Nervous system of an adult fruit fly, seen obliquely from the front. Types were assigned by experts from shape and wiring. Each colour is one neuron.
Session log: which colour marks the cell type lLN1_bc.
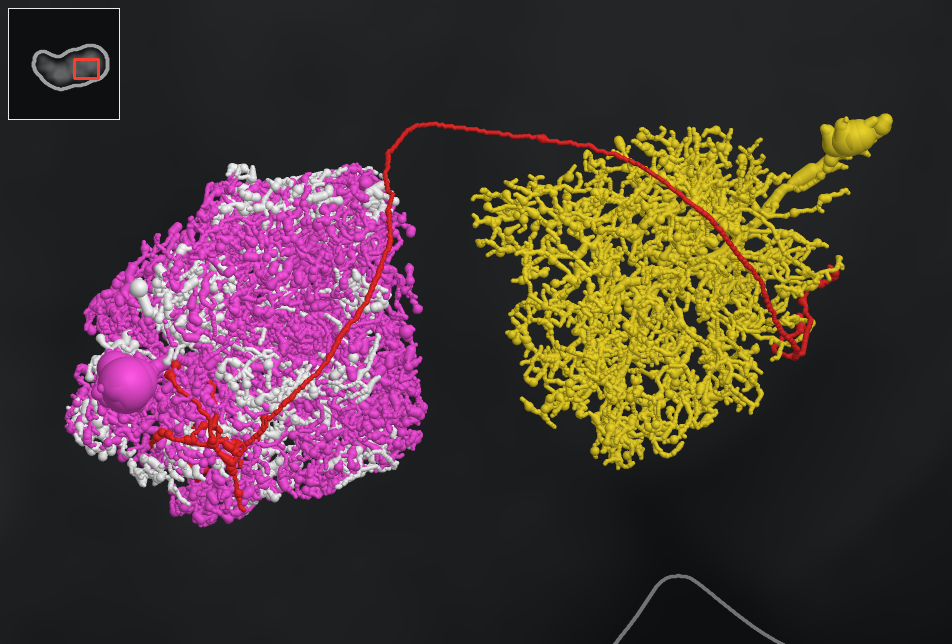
yellow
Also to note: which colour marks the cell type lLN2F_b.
magenta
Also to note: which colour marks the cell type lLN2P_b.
white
